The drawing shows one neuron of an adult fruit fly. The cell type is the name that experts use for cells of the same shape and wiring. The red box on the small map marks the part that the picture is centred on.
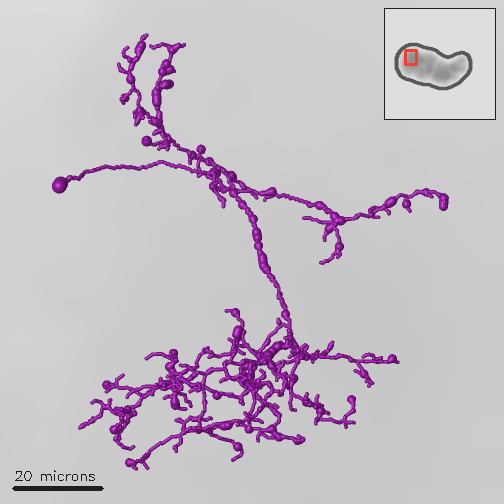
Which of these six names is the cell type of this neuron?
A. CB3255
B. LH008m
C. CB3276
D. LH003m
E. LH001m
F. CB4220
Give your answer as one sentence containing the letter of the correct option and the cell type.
From the options, A supplies the neuron's cell type, CB3255.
